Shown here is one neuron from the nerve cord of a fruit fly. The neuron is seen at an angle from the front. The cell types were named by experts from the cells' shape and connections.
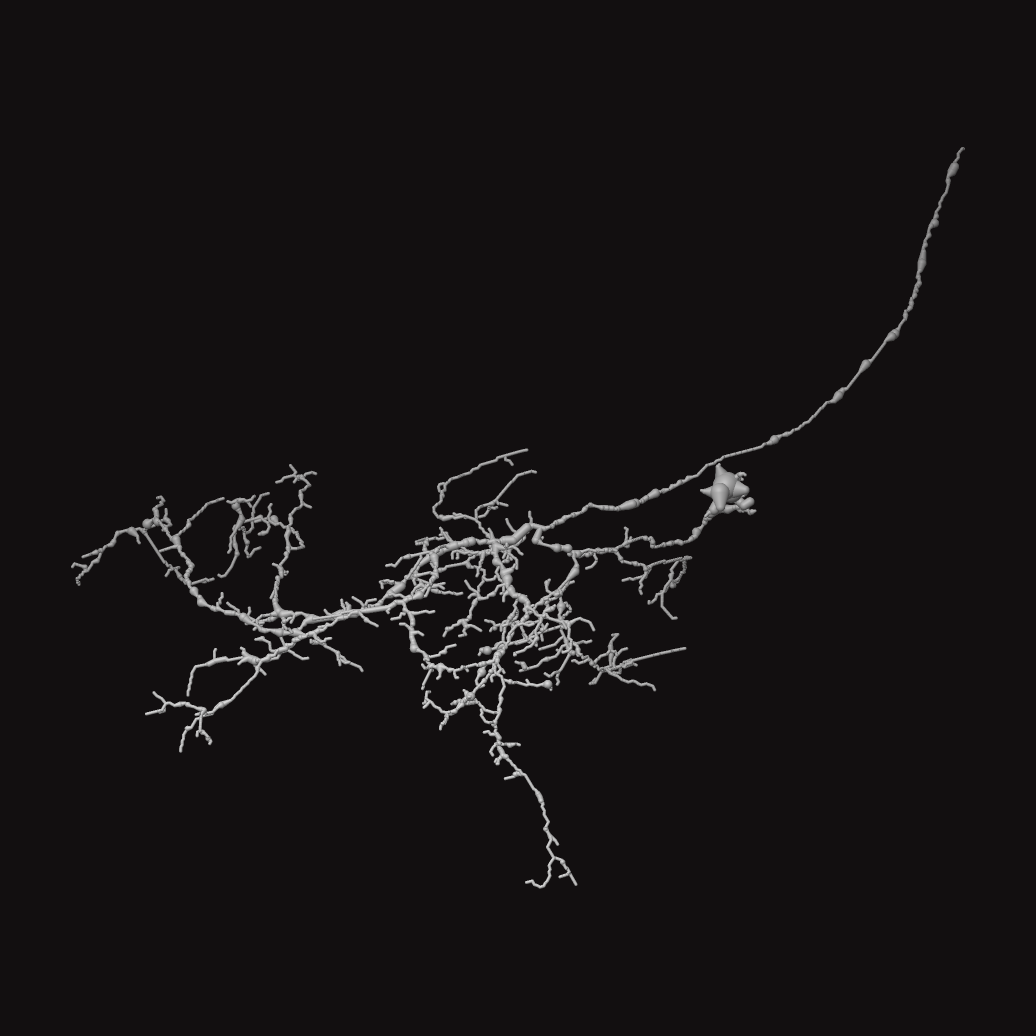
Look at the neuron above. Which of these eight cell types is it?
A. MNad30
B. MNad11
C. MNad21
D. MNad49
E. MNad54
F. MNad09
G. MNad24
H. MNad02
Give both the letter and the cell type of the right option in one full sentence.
Option A is MNad30, the cell type of the neuron.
